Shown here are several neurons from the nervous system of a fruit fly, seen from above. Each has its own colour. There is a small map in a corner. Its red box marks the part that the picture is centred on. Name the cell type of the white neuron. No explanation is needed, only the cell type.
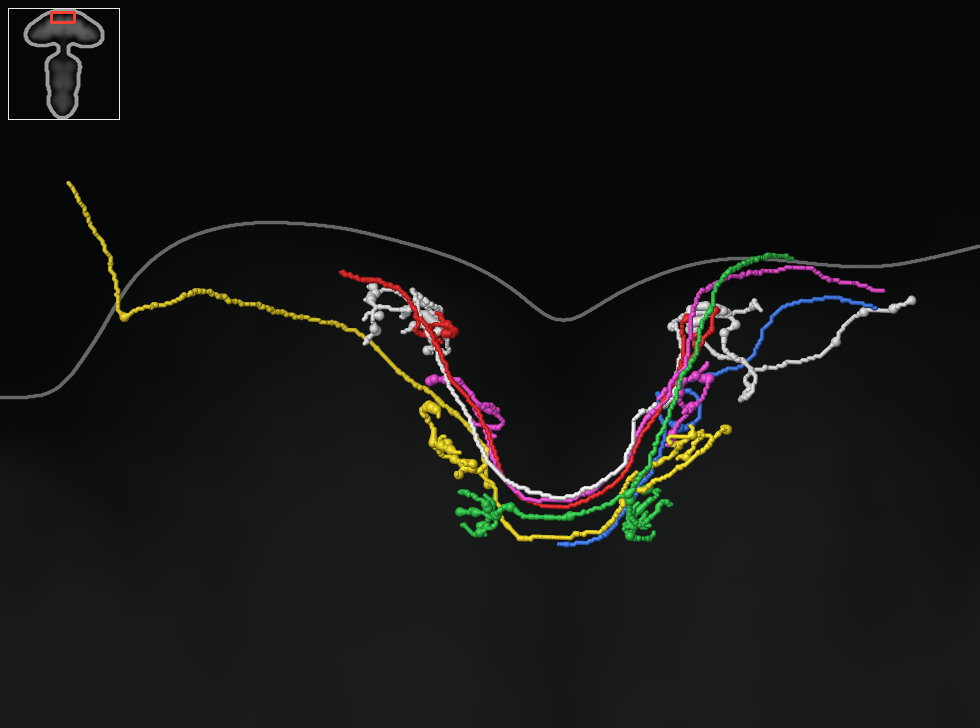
ORN_VA2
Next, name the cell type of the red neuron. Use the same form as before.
ORN_DM5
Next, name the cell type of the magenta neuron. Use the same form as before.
ORN_DM2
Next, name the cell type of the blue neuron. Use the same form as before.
ORN_VM3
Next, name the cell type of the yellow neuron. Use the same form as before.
ORN_DM1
